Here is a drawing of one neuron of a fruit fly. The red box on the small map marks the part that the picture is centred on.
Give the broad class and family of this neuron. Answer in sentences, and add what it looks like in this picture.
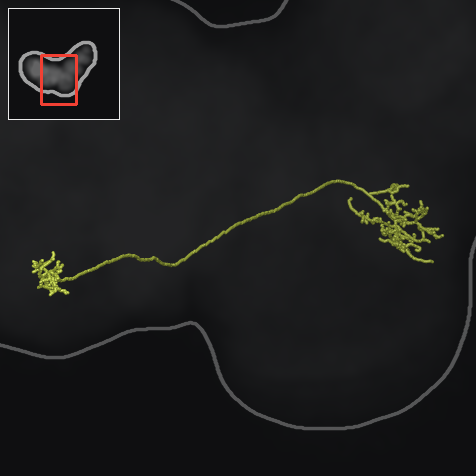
This is an ascending neuron. The family is hemilineage 01B. As drawn here it is more than twice as wide as it is tall.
